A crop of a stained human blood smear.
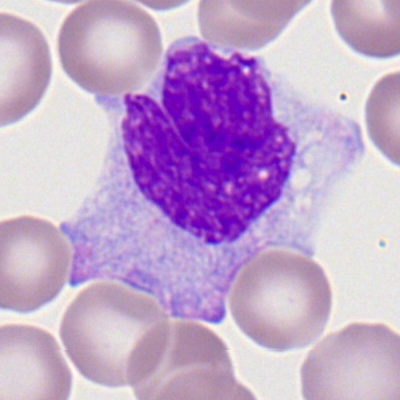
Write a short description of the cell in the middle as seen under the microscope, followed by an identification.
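Outline irregular and angular, several pointed corners. Nucleus folded; a cleft on its left side separates overlapping lobes. Cytoplasm abundant, pale grey-blue, with a fine, dusty granularity and no large coarse granules. Monocyte.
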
